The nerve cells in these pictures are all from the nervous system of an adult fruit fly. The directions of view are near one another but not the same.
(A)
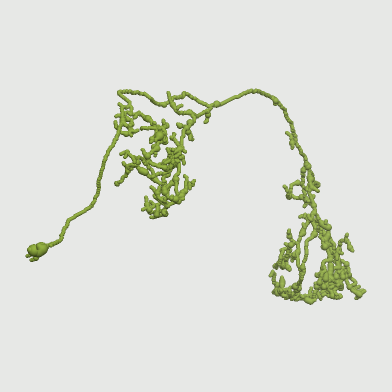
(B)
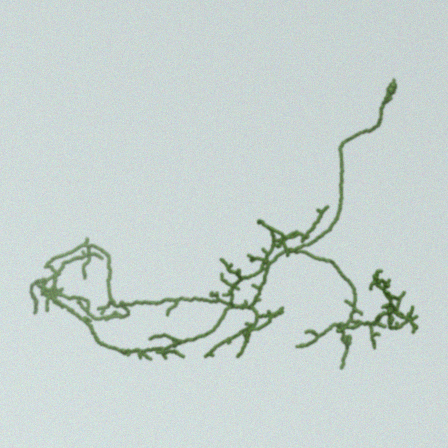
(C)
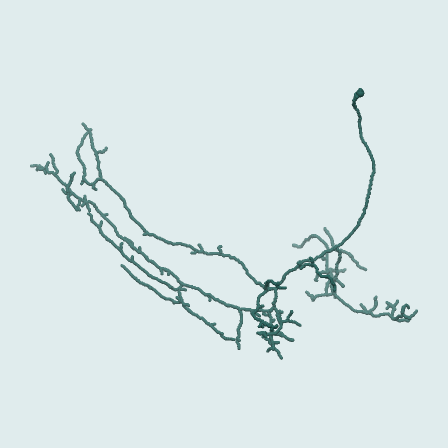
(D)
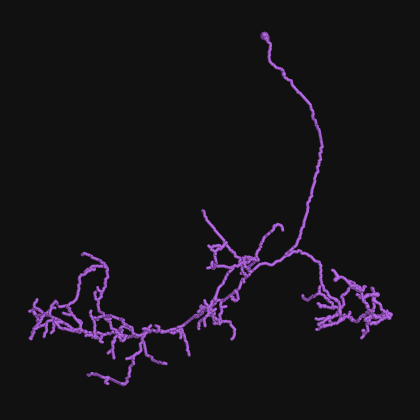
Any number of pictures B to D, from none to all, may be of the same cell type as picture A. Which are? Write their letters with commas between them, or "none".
none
